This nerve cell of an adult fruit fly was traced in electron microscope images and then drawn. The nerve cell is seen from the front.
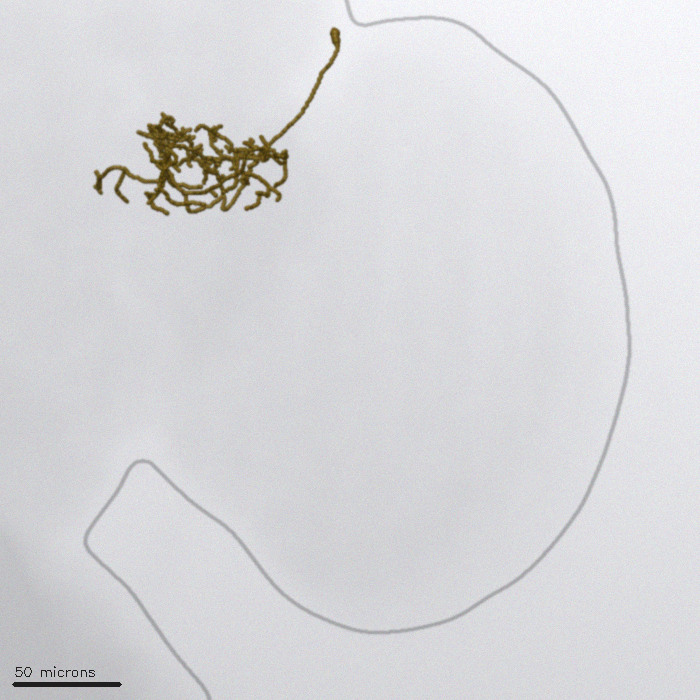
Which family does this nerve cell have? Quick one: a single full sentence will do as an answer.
This nerve cell is designated as family hemilineage VPNp1_medial.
